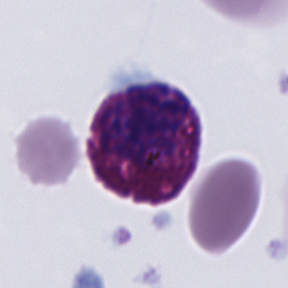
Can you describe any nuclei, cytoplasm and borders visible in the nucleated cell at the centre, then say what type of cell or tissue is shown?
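Taking each point in turn, the cell is roughly round with a slightly uneven edge. Its chromatin is dark purple and coarsely clumped, and no nucleoli are visible. A tiny black speck lies near its centre. The cell is an eosinophil.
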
